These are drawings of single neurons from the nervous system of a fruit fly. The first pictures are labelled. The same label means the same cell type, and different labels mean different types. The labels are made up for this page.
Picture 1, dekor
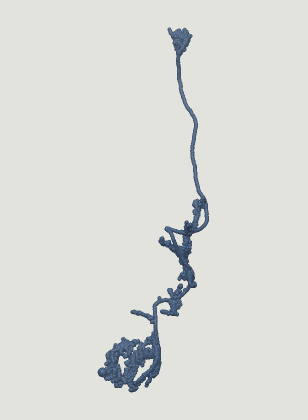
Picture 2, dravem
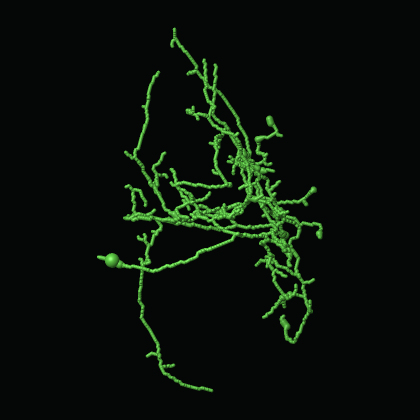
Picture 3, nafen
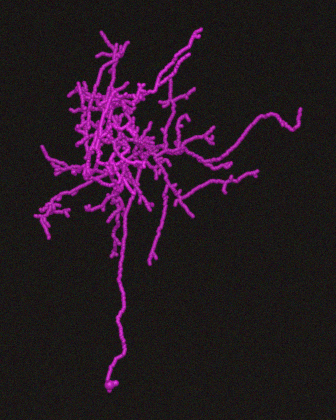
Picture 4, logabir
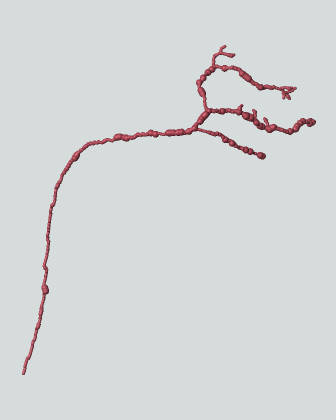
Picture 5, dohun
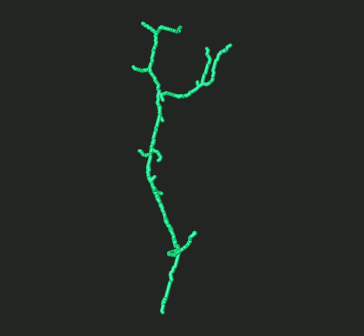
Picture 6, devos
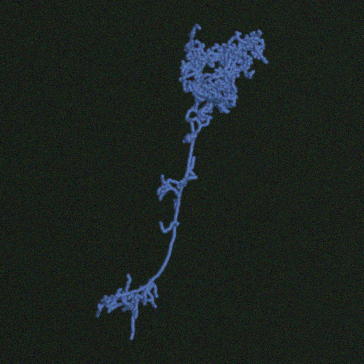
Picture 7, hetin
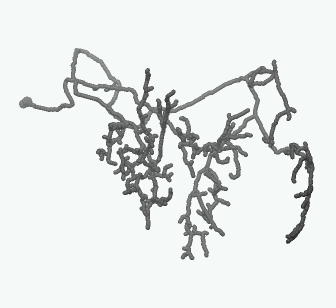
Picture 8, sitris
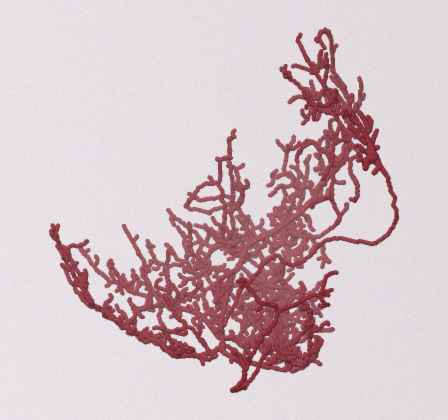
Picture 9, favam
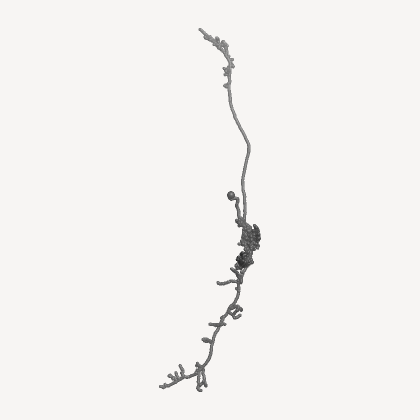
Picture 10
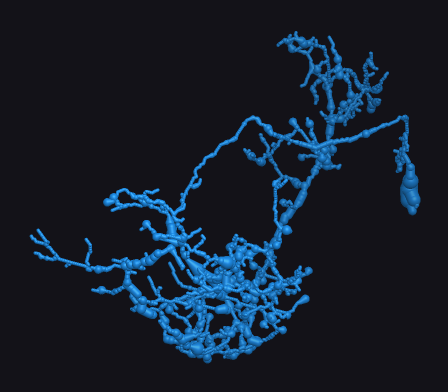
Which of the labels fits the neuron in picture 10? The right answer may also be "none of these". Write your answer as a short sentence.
It belongs to sitris.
